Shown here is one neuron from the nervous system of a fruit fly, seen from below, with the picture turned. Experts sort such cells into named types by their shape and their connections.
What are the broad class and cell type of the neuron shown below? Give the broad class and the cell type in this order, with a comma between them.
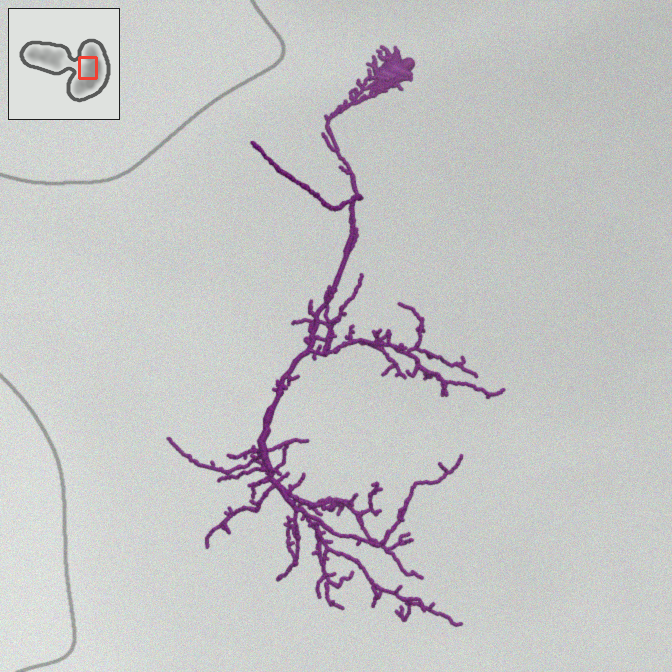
motor neuron of the brain, MN6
